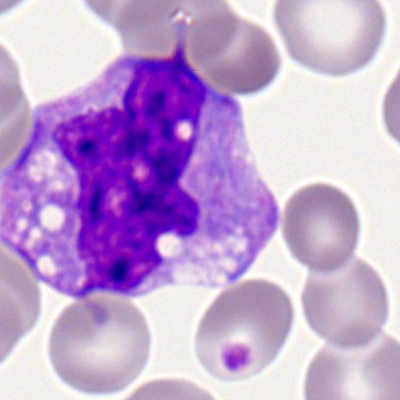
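Monocyte in the middle of the smear. Following the nucleus, I see a broad, irregular band running from the top of the cell to the bottom through its middle. Many clear, round vacuoles dot the cytoplasm, and a few lie over the nucleus as well. From the top edge of the cell, a thin spike projects.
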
